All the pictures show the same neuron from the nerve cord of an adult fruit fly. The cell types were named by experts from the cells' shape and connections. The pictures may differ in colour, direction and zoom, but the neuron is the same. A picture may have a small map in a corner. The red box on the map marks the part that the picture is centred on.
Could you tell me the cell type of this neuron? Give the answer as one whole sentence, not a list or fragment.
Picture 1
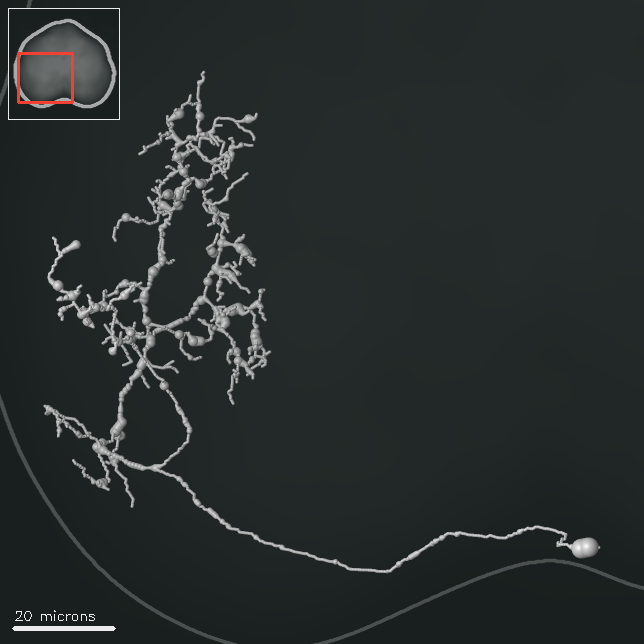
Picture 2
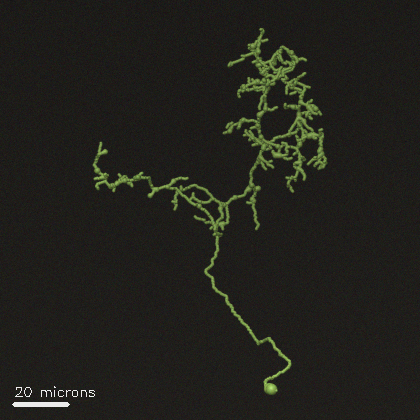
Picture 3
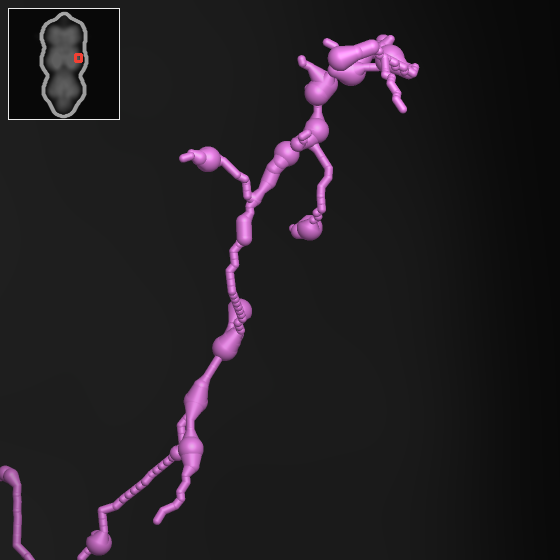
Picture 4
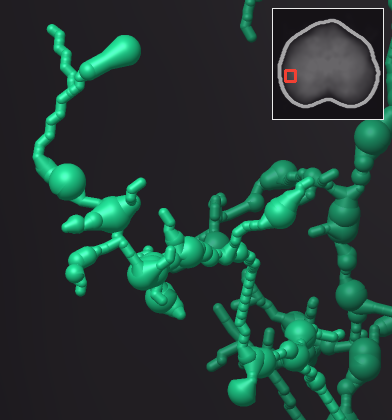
This neuron is typed as IN13B093.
